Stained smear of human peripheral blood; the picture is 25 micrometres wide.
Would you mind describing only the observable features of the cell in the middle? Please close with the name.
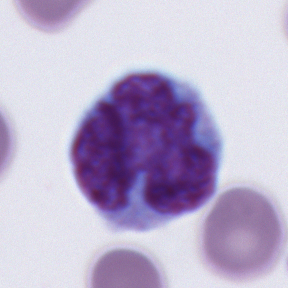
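Let me start with the nucleus: a deep, narrow cleft runs up into it from its lower edge. I can't make out any nucleoli in it. Around it, the cytoplasm is only a scant, pale blue-grey rim, and it looks widest at the right and bottom. I see no vacuoles there either. It's a monocyte.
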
